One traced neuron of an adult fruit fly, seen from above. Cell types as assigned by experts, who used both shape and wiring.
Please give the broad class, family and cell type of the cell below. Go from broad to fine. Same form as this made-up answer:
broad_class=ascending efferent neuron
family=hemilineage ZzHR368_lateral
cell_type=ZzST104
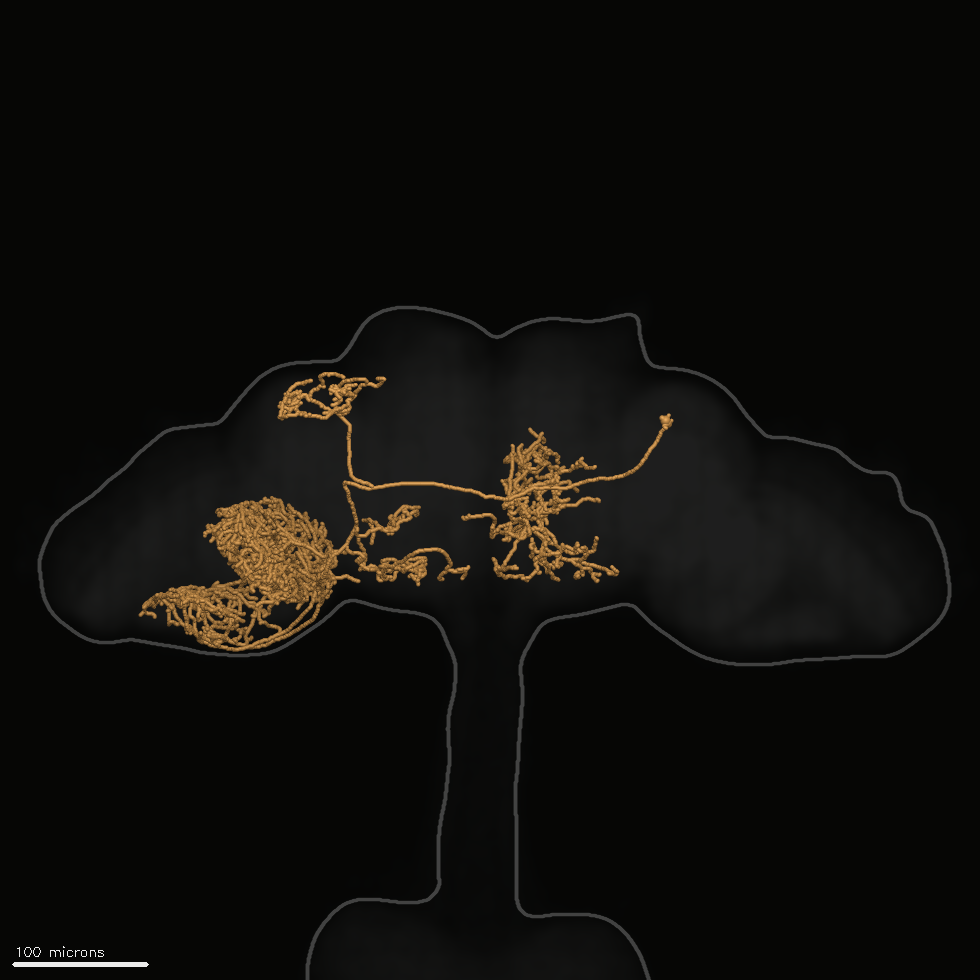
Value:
broad_class=visual centrifugal neuron
family=LoVC
cell_type=LoVC22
